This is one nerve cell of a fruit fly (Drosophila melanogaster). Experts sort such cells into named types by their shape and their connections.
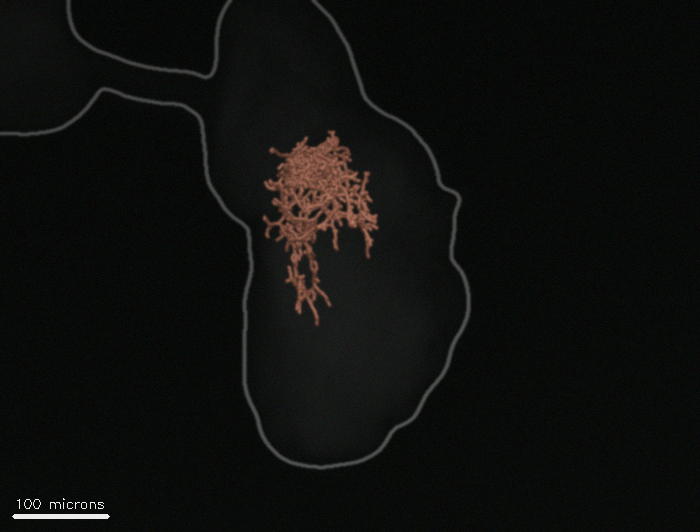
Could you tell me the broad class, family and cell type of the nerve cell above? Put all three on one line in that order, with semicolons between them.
central-brain intrinsic neuron; hemilineage LB7; GNG302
